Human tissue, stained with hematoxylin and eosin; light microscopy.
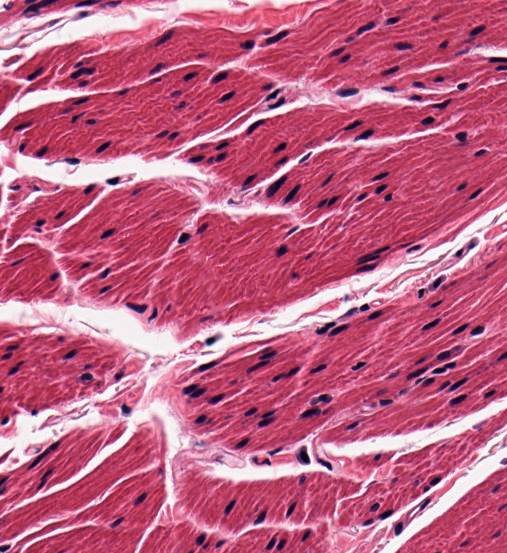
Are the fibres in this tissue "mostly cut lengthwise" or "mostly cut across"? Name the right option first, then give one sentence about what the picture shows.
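Mostly cut lengthwise. The muscle fibres are cut lengthwise and run roughly parallel, obliquely across the field.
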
